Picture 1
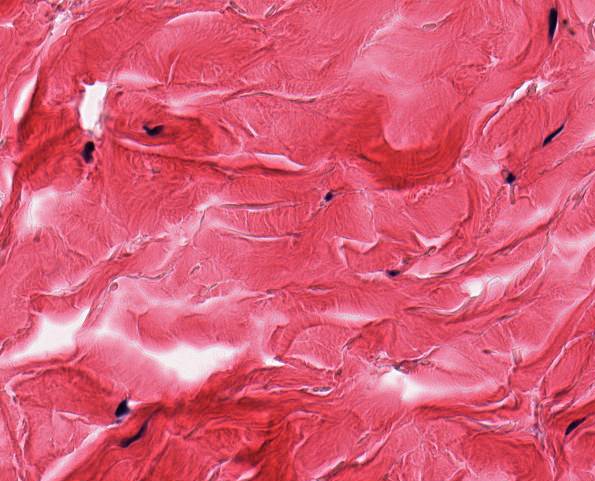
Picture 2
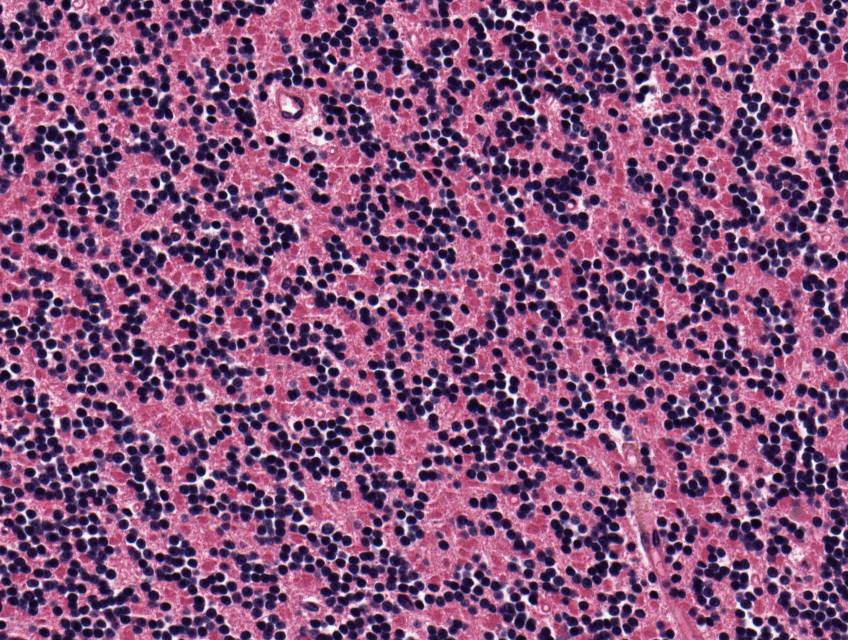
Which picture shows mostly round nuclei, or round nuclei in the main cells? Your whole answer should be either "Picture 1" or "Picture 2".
Picture 2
